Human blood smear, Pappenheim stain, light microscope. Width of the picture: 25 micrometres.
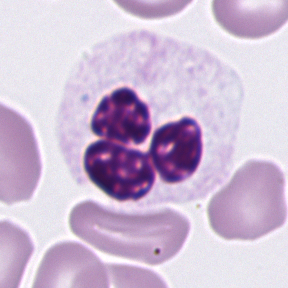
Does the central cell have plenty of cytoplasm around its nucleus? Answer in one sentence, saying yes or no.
Yes, the cytoplasm forms a broad area around its nucleus.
